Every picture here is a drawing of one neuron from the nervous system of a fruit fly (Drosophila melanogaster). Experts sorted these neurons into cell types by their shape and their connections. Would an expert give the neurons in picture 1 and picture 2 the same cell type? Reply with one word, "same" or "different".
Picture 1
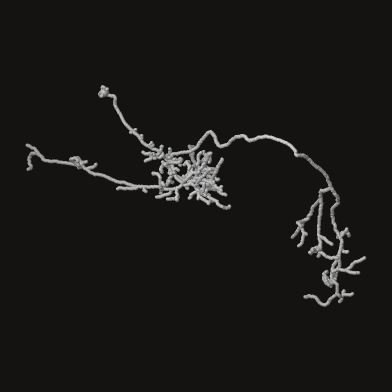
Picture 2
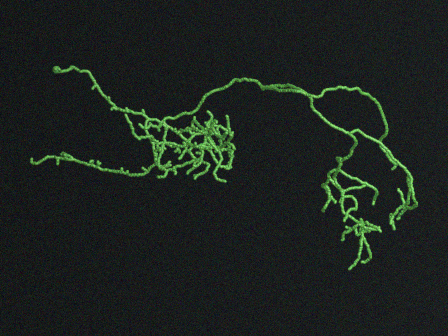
same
